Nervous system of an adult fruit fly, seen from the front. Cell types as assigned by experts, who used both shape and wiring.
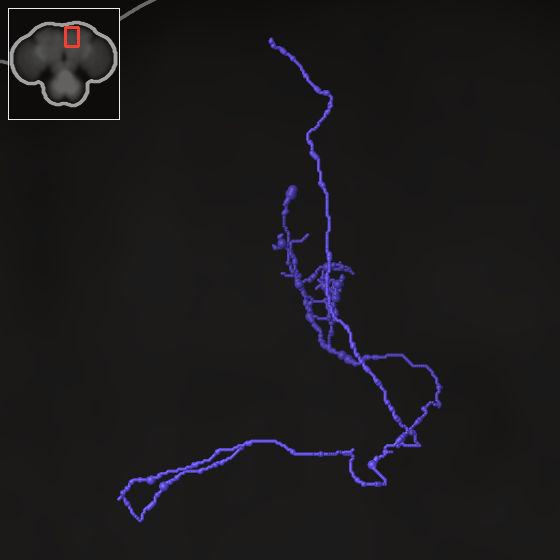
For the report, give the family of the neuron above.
class Kenyon Cell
